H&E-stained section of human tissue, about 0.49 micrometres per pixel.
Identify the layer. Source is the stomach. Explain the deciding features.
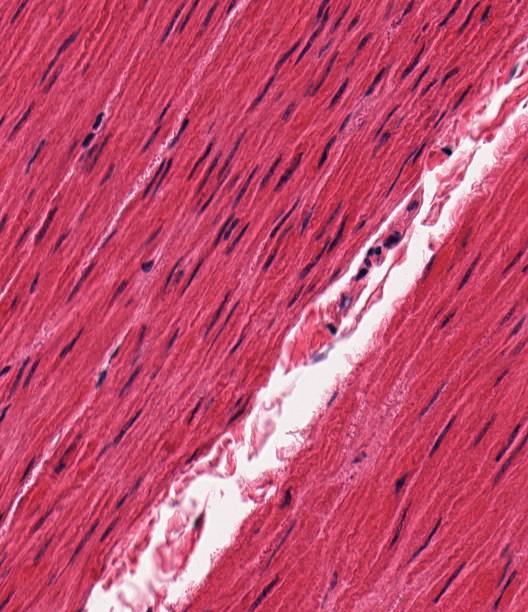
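Field: smooth muscle. Closely packed fibres throughout, running diagonally from lower left to upper right. Nuclei dark, slender, elongated, parallel to the fibres, scattered within them rather than lined up along their edges. Cytoplasm deep pink, fairly uniform, no clear cross-striations.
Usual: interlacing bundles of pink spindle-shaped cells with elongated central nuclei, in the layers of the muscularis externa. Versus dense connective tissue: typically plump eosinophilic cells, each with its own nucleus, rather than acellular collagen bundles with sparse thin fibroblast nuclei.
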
